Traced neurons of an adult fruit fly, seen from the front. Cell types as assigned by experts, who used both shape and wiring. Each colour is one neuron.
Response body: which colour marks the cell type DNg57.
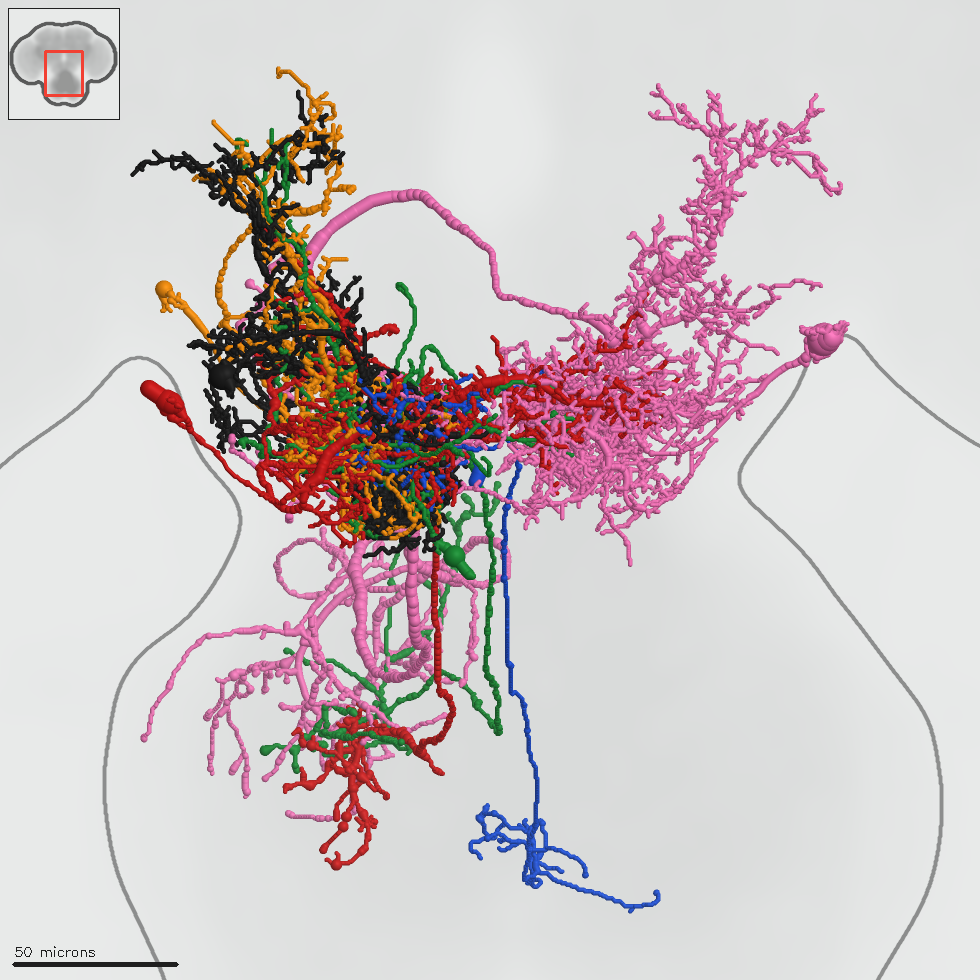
blue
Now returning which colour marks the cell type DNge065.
red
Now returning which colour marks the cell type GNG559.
orange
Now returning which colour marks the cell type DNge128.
green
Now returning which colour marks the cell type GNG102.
black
